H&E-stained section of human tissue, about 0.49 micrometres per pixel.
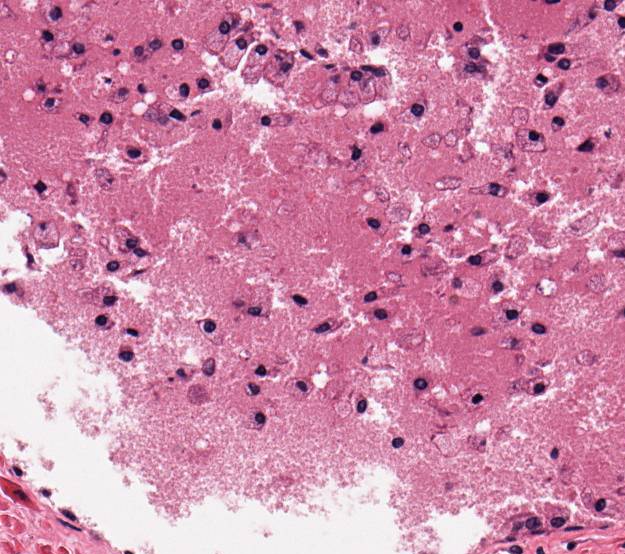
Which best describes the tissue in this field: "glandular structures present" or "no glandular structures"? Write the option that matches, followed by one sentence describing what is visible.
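No glandular structures. The cells do not form glands, tubules or any other organized units.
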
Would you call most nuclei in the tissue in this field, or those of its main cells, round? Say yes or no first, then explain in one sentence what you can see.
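Yes. Many small, round, dark, evenly hyperchromatic nuclei are dotted singly across the whole field.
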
